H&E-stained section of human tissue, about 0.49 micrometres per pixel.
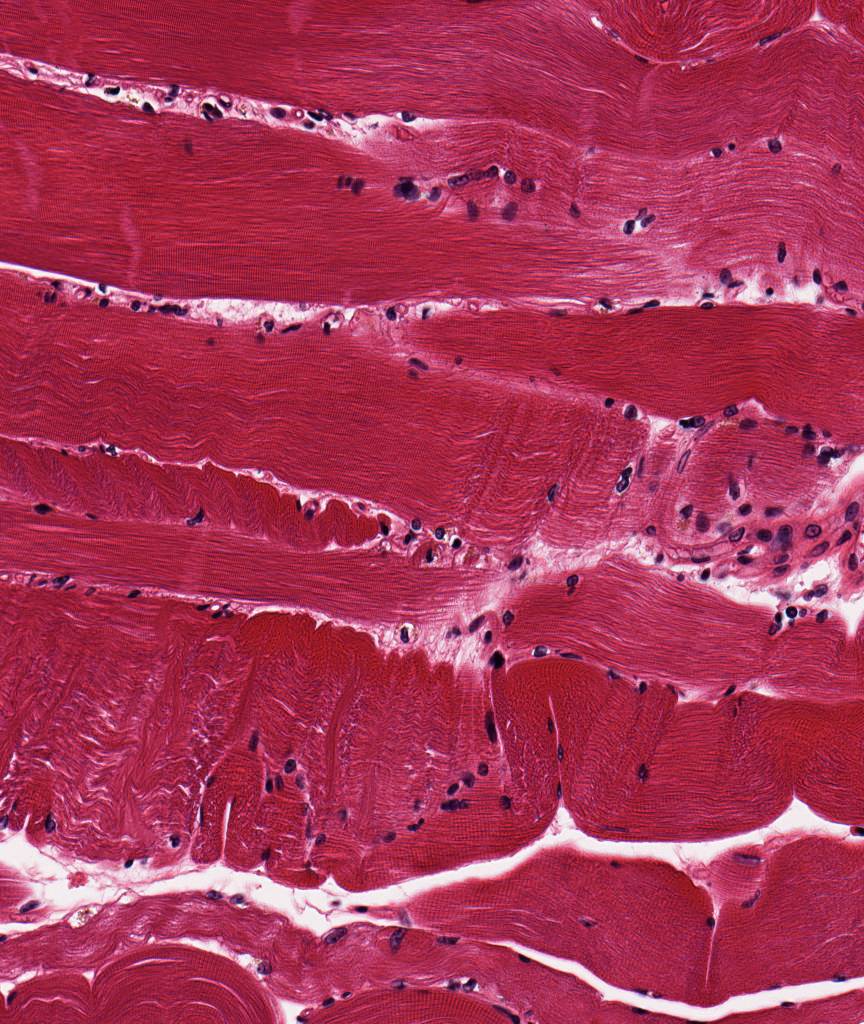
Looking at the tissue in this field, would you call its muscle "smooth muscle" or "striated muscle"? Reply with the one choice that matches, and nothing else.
Striated muscle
